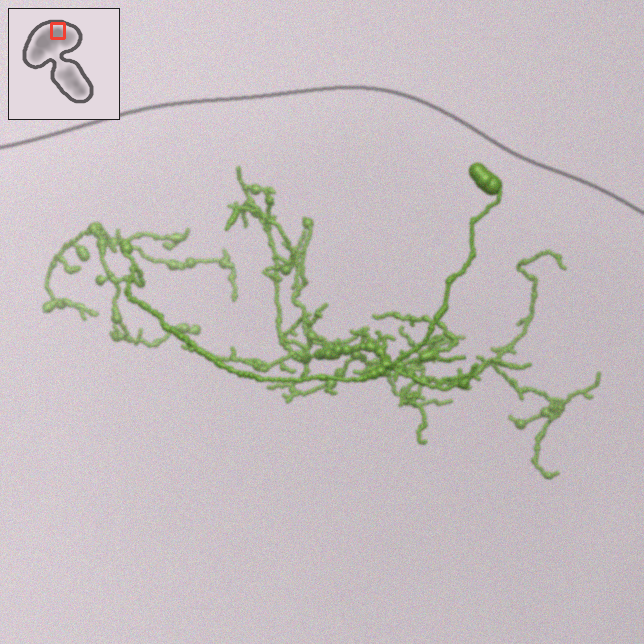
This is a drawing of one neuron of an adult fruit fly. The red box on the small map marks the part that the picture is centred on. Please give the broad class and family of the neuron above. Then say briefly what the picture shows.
Its broad class is central-brain intrinsic neuron. Its family is hemilineage SLPal2. It lies in the brain. The cell body is at the upper right of the picture. Dozens of branch ends can be seen.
